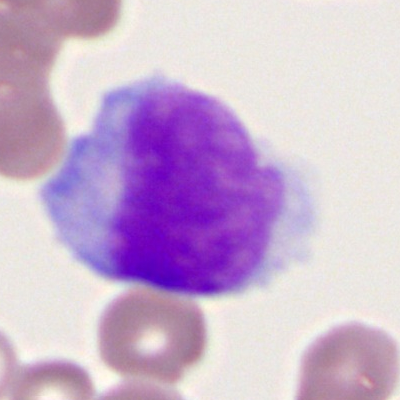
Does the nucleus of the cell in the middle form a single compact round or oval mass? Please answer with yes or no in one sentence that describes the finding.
Yes, the nucleus takes the form of a single compact round or oval mass.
